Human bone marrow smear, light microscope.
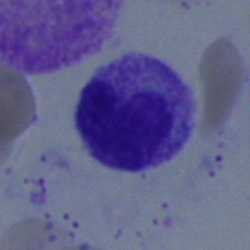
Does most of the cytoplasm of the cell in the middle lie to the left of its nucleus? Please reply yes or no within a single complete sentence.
No, the nucleus is shifted toward the left rather than the right.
